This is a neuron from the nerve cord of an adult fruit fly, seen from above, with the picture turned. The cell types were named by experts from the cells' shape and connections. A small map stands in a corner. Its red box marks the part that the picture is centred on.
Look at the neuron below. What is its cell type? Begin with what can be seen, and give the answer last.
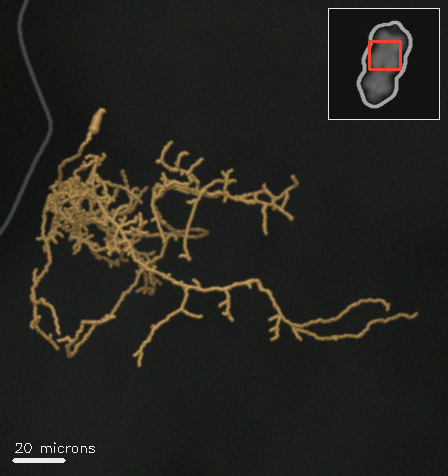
From left to right in the picture it spans about 160 microns. The picture shows dozens of branch ends. This is a nerve-cord intrinsic neuron. The cell type is IN17A045.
